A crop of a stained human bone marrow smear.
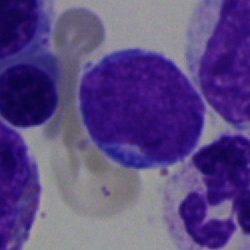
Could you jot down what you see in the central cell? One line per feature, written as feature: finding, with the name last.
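Outline: smooth, rounded-oval
Nucleus: fills almost the whole cell
Cytoplasm: pale patch at the lower edge beside the nucleus; no granules visible
Name: lymphocyte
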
